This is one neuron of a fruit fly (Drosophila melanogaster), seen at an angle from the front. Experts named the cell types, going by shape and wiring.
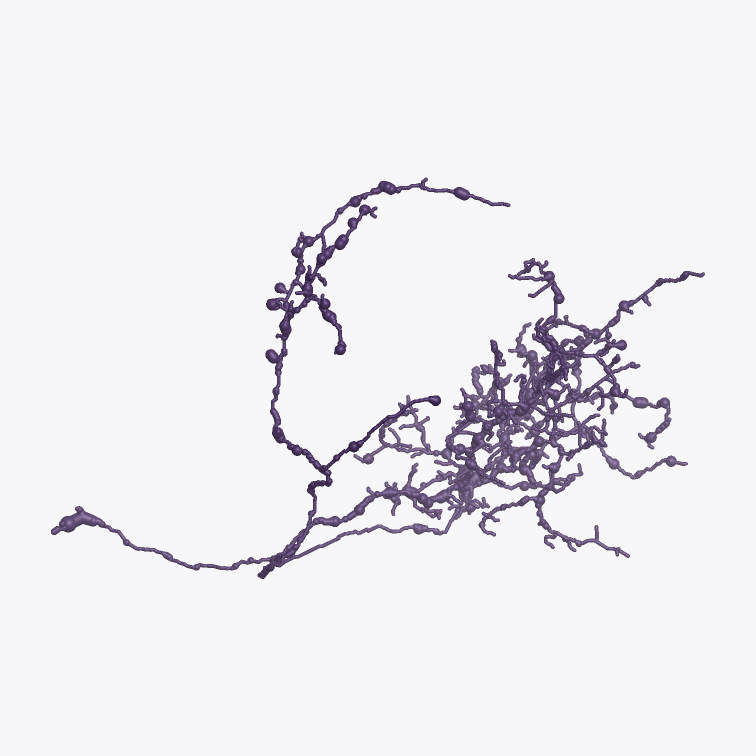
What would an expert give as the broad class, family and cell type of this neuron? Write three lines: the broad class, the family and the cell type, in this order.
central-brain intrinsic neuron
hemilineage SLPav1_medial
LHAV3e2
